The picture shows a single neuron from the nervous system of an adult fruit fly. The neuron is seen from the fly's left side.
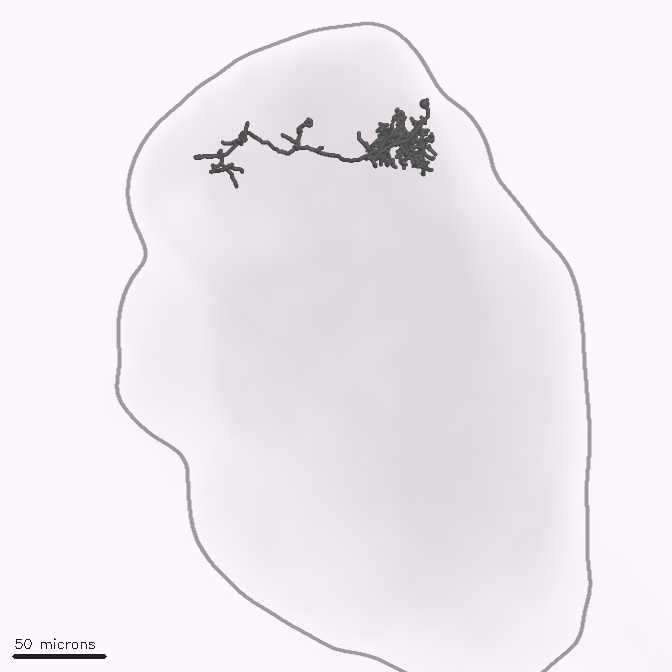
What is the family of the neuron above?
hemilineage VLPd&p1_posterior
